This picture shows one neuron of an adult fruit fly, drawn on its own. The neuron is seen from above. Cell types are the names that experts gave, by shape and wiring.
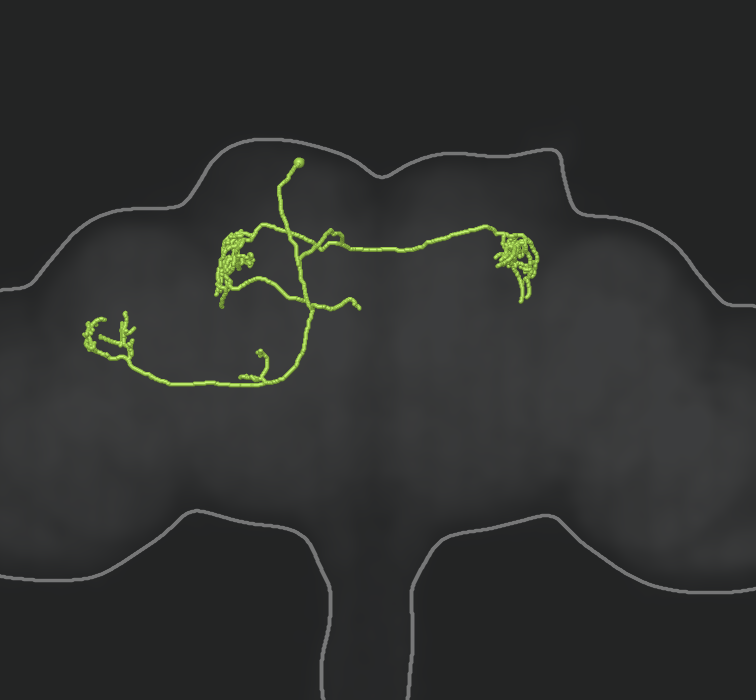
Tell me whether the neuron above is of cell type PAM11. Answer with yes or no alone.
yes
